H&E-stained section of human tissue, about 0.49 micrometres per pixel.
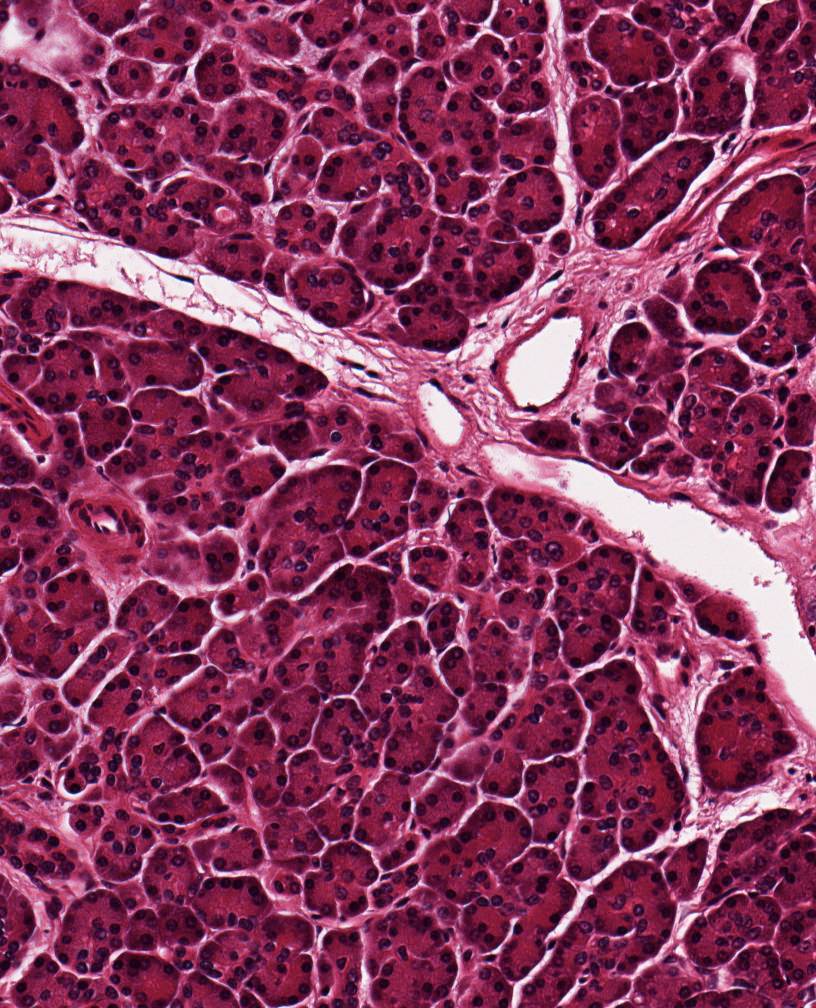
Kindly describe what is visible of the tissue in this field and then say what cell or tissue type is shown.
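First, closely packed rounded acini in lobules, split by a pale connective tissue septum running upper left to lower right. Second, acini of pyramidal cells, no clear central lumen. Third, deeply eosinophilic, dark pink-red cytoplasm. Fourth, one small, round, dark, basal nucleus per cell. Name: pancreas.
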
